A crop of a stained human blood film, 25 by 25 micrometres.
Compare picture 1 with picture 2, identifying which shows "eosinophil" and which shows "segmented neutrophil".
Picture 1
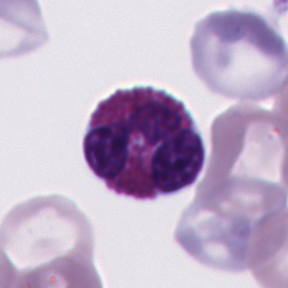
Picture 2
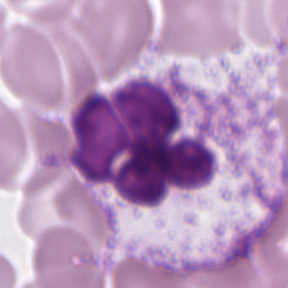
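Picture 1: eosinophil; picture 2: segmented neutrophil. Outline: the eosinophil, about 11 micrometres across, is round, its edge finely beaded where granules reach the surface; the segmented neutrophil is roughly round but irregular. Nucleus: the eosinophil shows two rounded lobes, lower left and lower right, with coarsely clumped dark purple chromatin.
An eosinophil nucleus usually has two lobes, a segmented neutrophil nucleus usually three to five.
The segmented neutrophil's lobes hold dense dark purple chromatin, and no nucleoli can be seen. Granules: in the eosinophil, coarse round granules pack the cytoplasm densely, colouring it reddish-purple rather than blue-black, in a band that is broadest above the two lobes.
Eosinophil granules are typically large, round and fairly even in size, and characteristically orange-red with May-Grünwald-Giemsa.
The segmented neutrophil's cytoplasm is abundant and very pale, nearly colourless, with small violet granules spaced out so that pale cytoplasm shows between them.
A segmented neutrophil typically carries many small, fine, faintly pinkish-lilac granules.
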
